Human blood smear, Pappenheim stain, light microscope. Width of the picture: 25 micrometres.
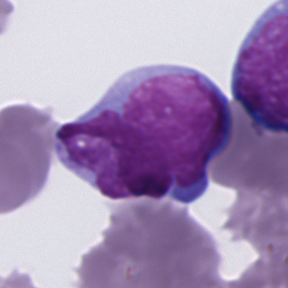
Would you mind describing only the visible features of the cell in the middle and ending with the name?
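First, the nucleus is irregular and folded, with a lobe reaching out to the left. Second, its chromatin is fine and evenly textured, free of coarse dark clumps. Third, the nucleus fills most of the cell, so the cytoplasm is only a narrow rim, and that rim is pale blue. This cell is a myeloblast.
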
